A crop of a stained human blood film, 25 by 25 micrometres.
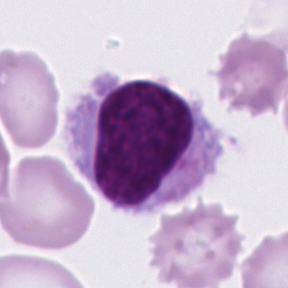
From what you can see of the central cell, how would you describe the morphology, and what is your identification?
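Take your time and follow the cell's edge: it is ragged, breaking into fine irregular wisps of cytoplasm rather than a smooth border. Short hair-like projections stand out from the cytoplasm, clearest on the left and right sides. Now look at the chromatin, which is dark purple and coarsely mottled. The cytoplasm holds no vacuoles. You are looking at a hairy cell.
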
